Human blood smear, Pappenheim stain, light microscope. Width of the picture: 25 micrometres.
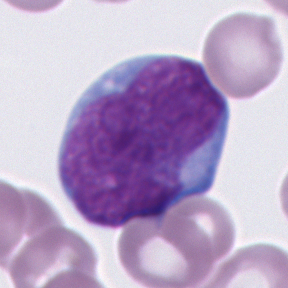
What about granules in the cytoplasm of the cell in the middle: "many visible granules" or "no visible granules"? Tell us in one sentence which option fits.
Its cytoplasm is free of any visible granules.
